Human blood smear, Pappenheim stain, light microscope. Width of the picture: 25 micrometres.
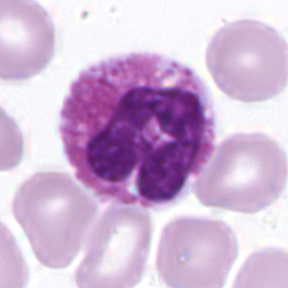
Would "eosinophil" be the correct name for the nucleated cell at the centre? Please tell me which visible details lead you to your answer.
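First, the nucleus is plainly visible: a pale gap at its bottom separates two lobes, and its dark purple, coarsely clumped chromatin shows.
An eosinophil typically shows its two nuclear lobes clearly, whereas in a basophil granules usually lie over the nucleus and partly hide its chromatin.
Second, the granules are coarse, round and of fairly even size.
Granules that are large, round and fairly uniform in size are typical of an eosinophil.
So eosinophil fits, and basophil does not. Also checked: round, smooth outline; no nucleoli; cytoplasm packed with pink-red granules; cell about 14 micrometres across.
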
